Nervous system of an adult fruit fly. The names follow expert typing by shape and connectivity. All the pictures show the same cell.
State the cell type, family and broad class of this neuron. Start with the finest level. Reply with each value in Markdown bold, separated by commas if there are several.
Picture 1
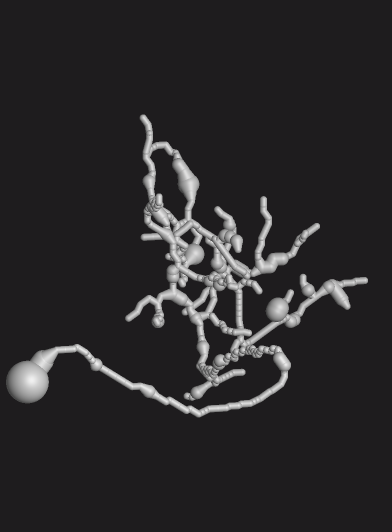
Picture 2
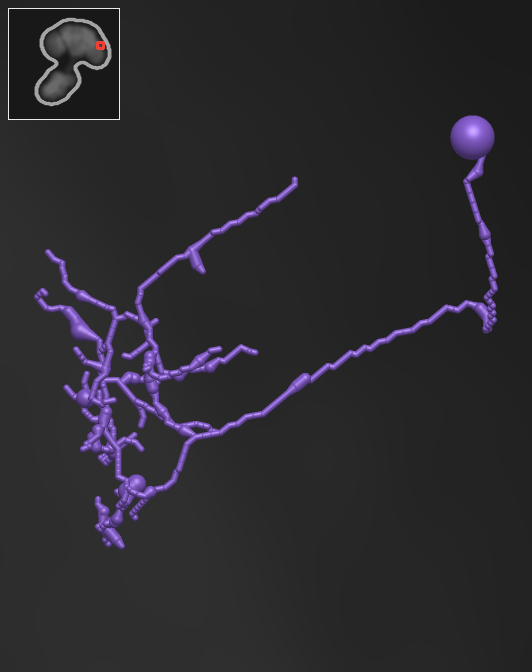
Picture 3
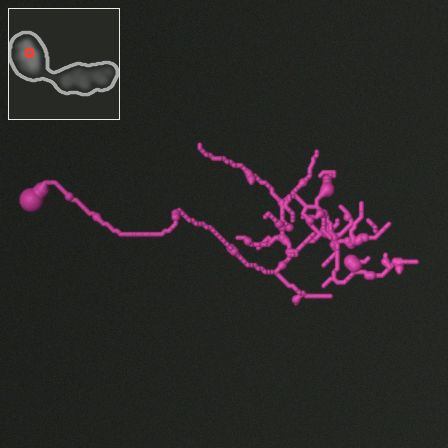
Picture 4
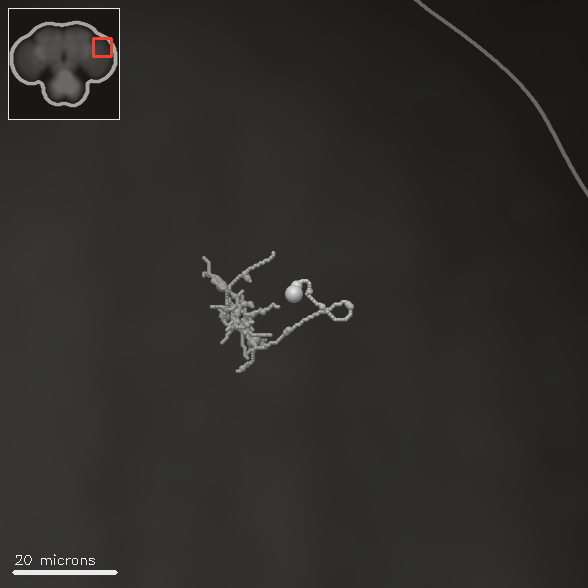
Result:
**Cm4**, **Cm**, **optic-lobe intrinsic neuron**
